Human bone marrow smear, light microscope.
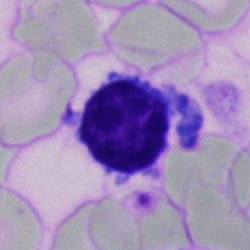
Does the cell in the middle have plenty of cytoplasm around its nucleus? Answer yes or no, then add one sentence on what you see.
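No. The cytoplasm is very scant, showing only as a narrow rim at the edge of the nucleus.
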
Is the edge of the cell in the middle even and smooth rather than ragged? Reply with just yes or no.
No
